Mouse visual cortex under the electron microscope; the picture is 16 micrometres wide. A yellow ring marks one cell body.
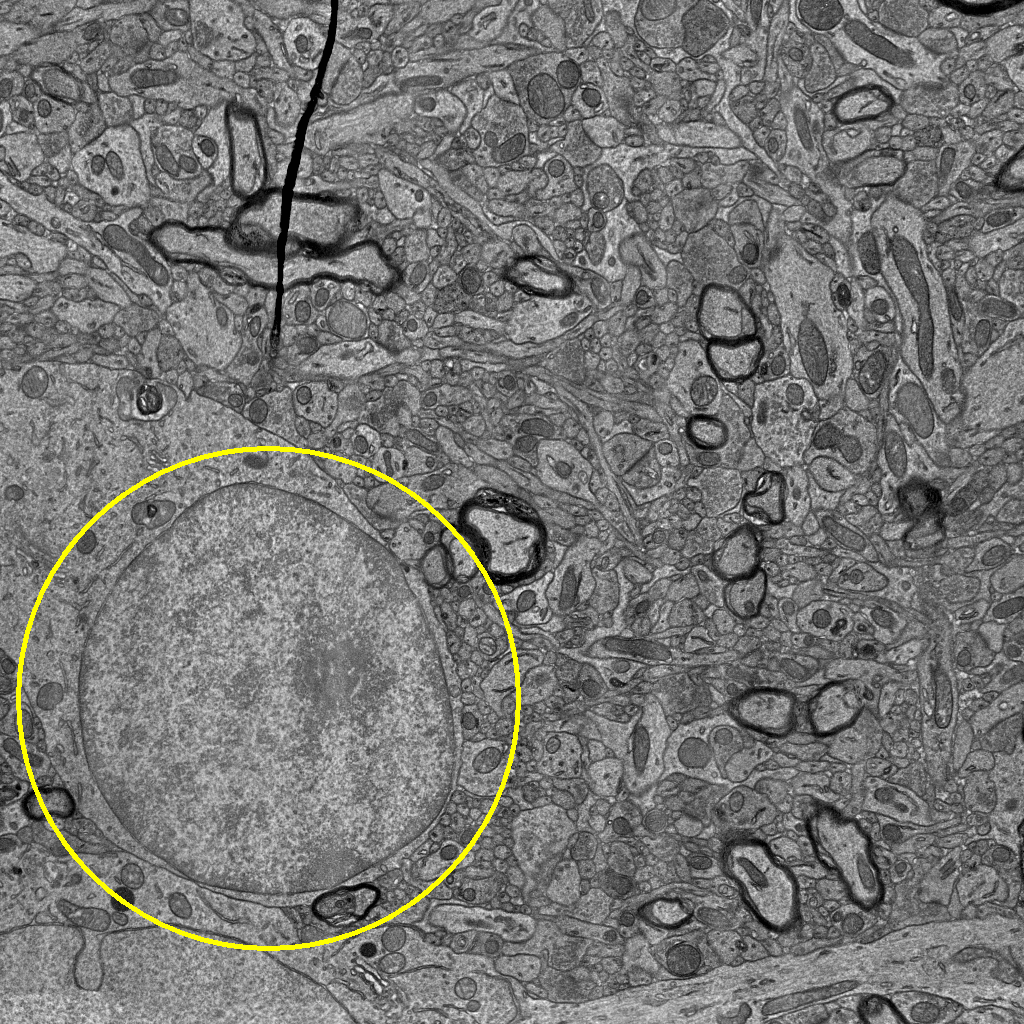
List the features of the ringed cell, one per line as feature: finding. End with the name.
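Nucleus: large, rounded-oval, filling most of the ring, it seems.
Outline: the whole nucleus lies within the picture.
Envelope: smooth, no deep folds that I can see.
Chromatin: no thick dark band lining the envelope.
Cell: oligodendrocyte.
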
